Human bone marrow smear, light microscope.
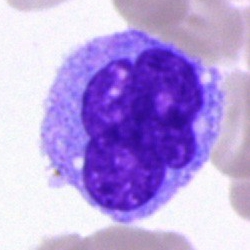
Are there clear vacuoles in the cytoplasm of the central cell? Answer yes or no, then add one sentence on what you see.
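Yes. A few small clear vacuoles lie in the cytoplasm near the cell edge.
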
